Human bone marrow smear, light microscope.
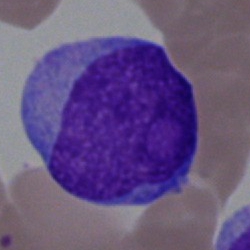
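Blast, the cell sitting in the middle of the smear. Notice its nucleus is off-centre, pushed over toward the right. The cytoplasm makes a blue crescent, mostly on the left side of the nucleus. You won't find distinct granules there, nor any clear vacuoles.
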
